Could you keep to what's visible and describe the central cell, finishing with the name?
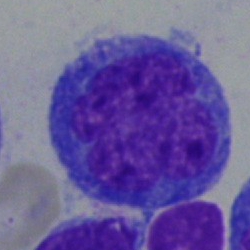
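You'll notice the outline is round. The cytoplasm's a deep blue, and I can't see any granules in it. Along the upper edge there are a few small ragged projections. That one's a blast.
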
